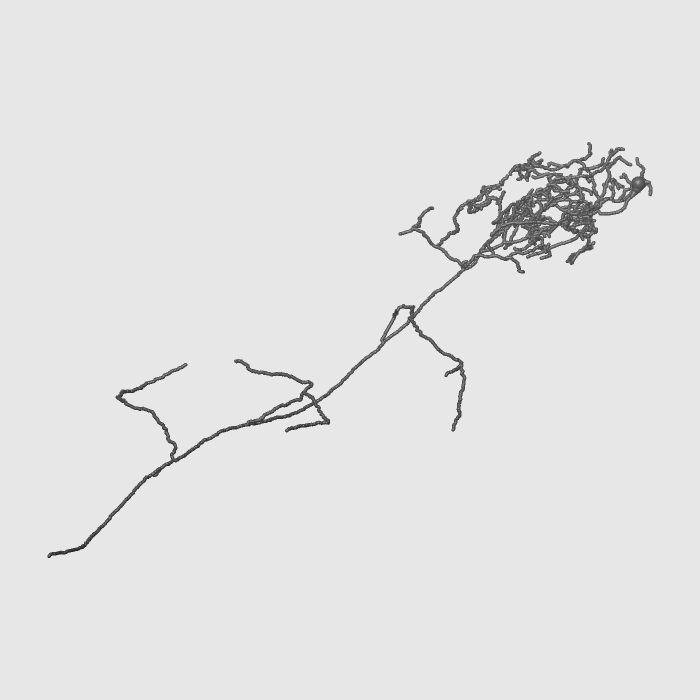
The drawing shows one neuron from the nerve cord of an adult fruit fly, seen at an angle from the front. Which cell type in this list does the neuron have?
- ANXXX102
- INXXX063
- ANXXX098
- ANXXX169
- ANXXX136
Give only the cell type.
ANXXX169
